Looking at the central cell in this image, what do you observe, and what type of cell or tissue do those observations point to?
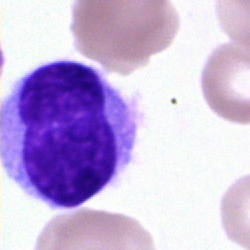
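Roughly round in outline, the cell has a nucleus with a notch cutting into its left side. Its chromatin is dark purple and coarsely clumped. Around the nucleus, the cytoplasm forms a moderate rim of pale bluish-lilac. This is a hairy cell.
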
